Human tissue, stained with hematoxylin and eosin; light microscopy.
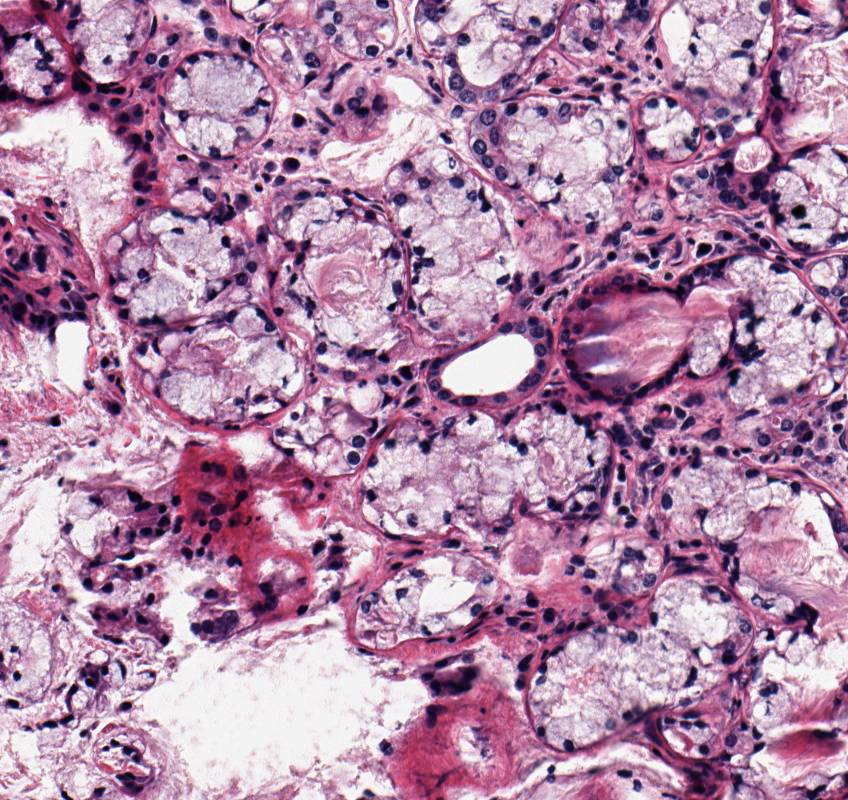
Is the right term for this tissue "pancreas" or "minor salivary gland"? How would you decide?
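This is minor salivary gland rather than pancreas. Rounded glandular units, separated by thin pink fibrous septa, pack most of the field. Their cells are mucous cells with pale, foamy, bubbly cytoplasm, and small dark nuclei sit pressed flat against the outer edge of each unit.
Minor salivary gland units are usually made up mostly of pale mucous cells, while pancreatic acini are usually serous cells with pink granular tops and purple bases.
The pale mucous cells seen here match the salivary pattern. Small dark round nuclei also dot the connective tissue between units.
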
